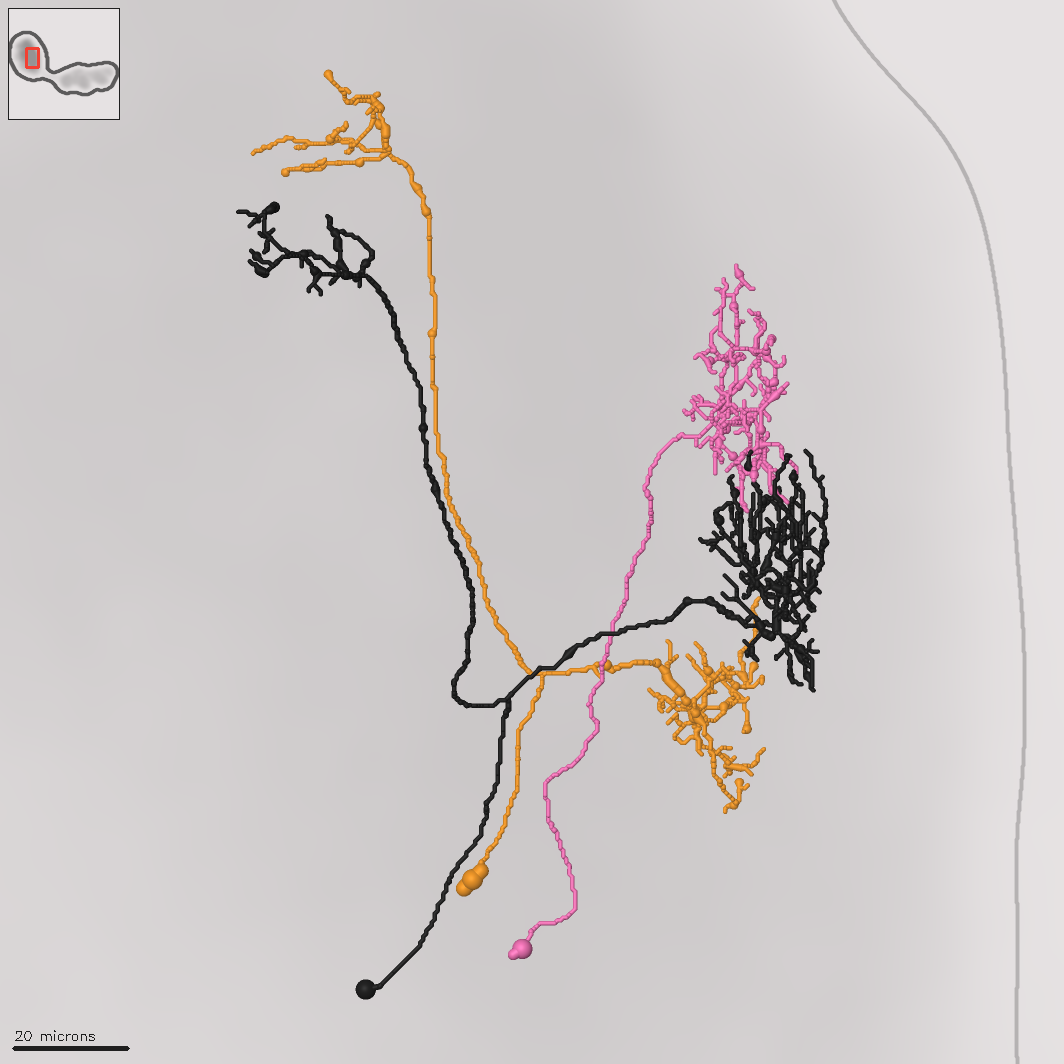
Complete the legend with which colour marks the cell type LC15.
black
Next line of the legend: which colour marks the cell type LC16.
orange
